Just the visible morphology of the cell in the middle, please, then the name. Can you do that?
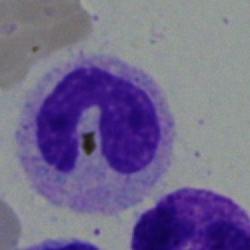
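Looking at the outline, I see it is round. The nucleus is horseshoe-shaped, and its open side faces downward. Its chromatin looks dark purple and coarsely clumped. In the cytoplasm I can make out fine lilac granules. So this is a band neutrophil.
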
